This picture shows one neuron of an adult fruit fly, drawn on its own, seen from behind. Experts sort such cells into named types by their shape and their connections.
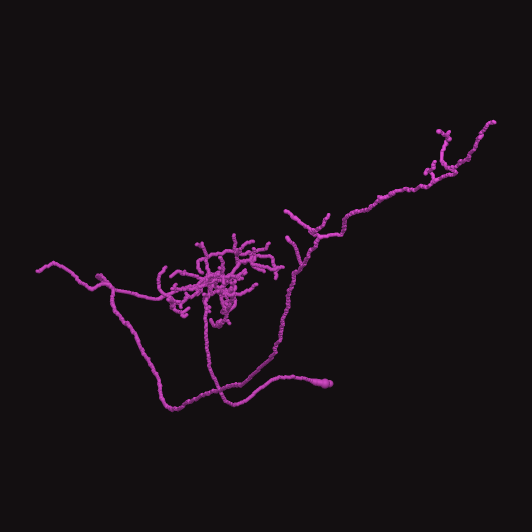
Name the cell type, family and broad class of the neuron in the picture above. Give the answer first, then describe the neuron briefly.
It is of cell type DNge090. Its family is hemilineage LB7. It is a descending neuron. The cell body can be seen at the bottom of the picture. As drawn here it is wider than it is tall.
